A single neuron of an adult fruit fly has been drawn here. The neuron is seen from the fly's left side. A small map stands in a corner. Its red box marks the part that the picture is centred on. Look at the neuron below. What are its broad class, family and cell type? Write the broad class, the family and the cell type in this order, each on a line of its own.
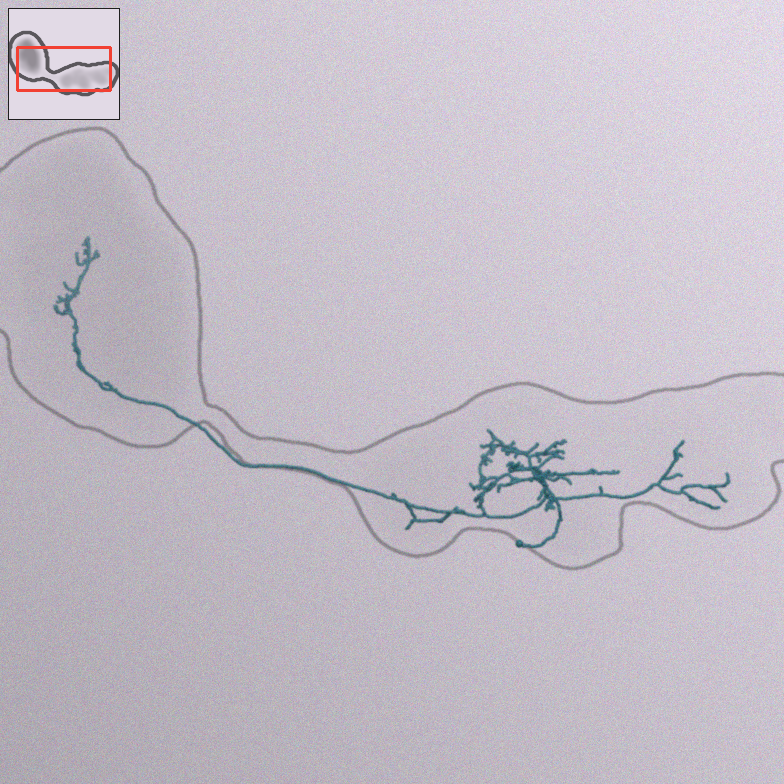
ascending neuron
hemilineage 05B
AN05B052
